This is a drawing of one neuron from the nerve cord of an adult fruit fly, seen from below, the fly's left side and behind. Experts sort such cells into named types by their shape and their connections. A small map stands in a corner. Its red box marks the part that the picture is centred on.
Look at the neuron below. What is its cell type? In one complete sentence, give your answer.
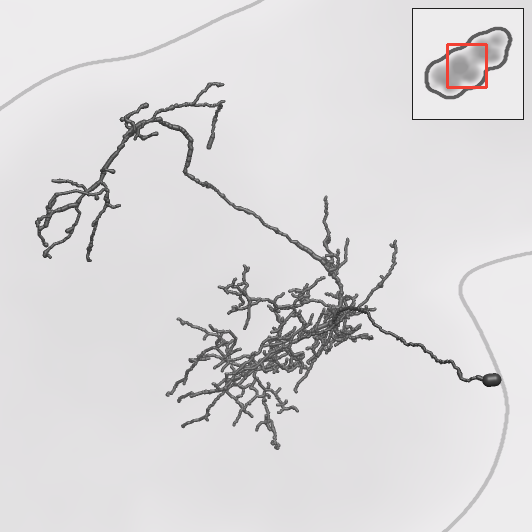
Among cell types, the one for this neuron is IN06A016.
